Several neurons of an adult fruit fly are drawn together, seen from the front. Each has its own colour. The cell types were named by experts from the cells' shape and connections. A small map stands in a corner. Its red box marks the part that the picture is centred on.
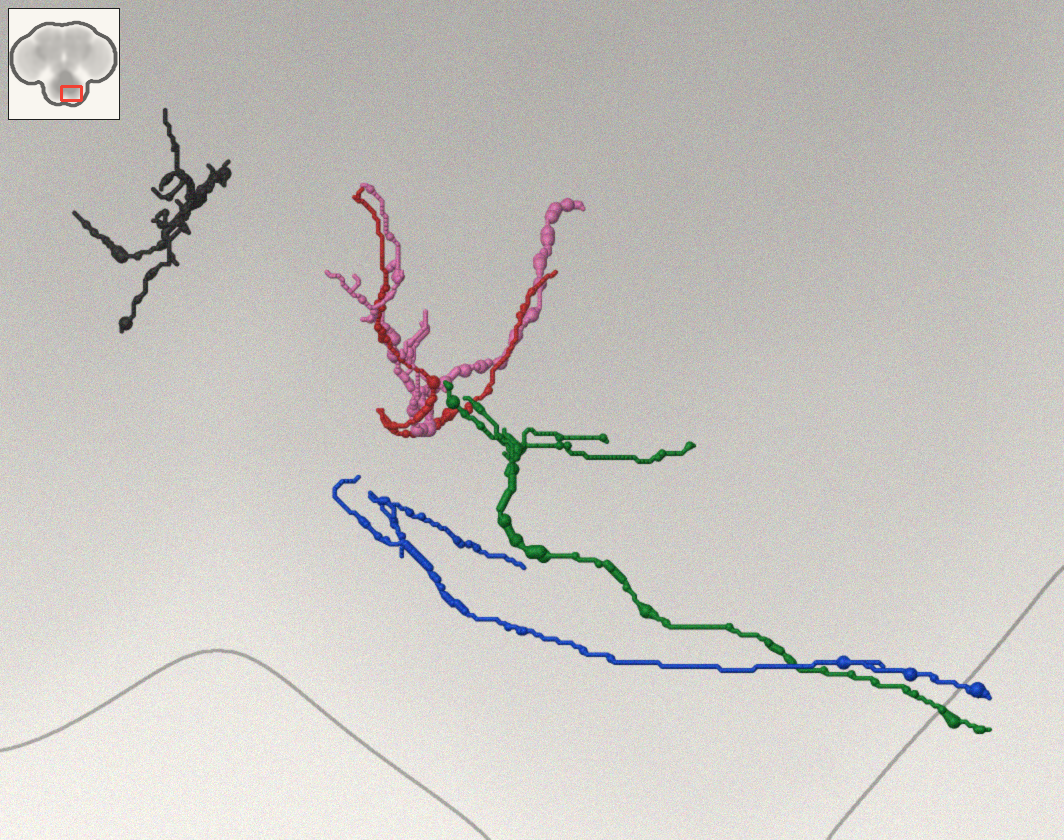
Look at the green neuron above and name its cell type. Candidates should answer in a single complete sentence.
The cell type designation of this neuron is SNta29.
